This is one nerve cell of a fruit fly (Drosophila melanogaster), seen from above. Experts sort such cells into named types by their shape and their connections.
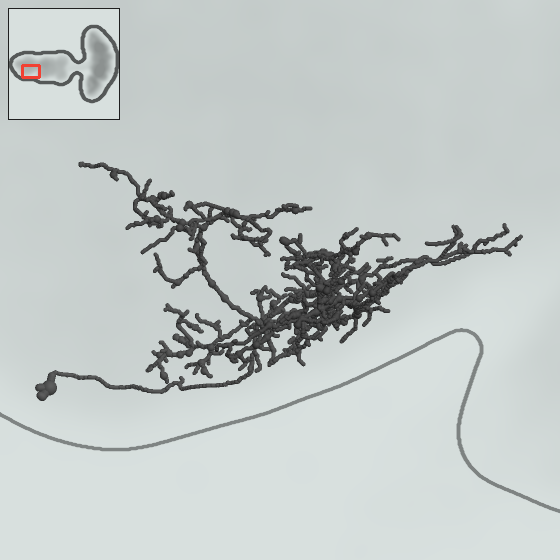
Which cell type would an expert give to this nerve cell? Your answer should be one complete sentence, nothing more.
The single nerve cell here is of type IN16B045.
